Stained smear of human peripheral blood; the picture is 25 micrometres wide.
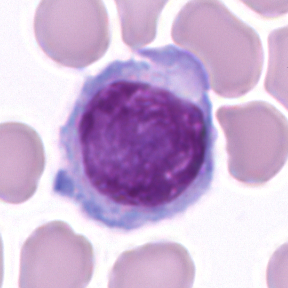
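Plasma cell in a stained peripheral blood smear. The cell measures about 17 by 14 micrometres, and its nucleus, round in outline with no notch, fold or lobes, fills about 60% of the cell's area. The cytoplasm is pale blue, with its rim widest at the upper right of the cell. At the lower left edge, a small blunt bleb of cytoplasm sticks out.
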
